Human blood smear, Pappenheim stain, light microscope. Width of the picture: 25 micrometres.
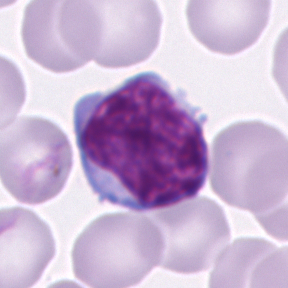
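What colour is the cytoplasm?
Pale blue.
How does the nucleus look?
Rounded, no lobes or deep indentation.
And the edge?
Ragged, with small projections at the upper right, on a roughly round but slightly angular outline.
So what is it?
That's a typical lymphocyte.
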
